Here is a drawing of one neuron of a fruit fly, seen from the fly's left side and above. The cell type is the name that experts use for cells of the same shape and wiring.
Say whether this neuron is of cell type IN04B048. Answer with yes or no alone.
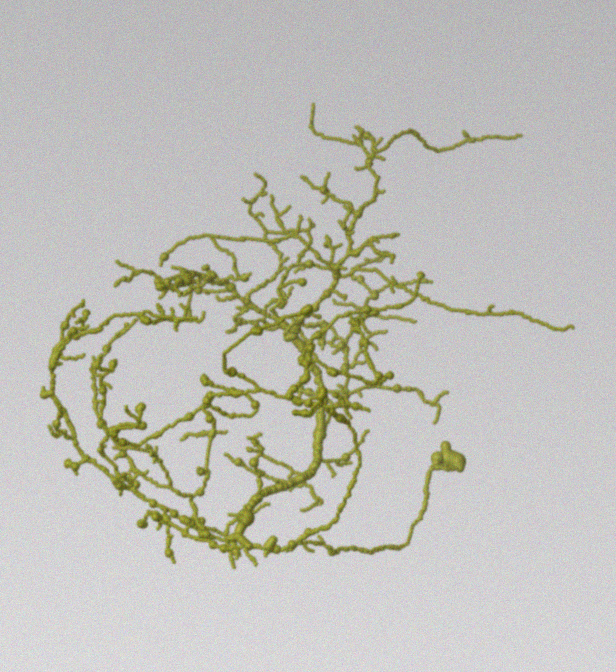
no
